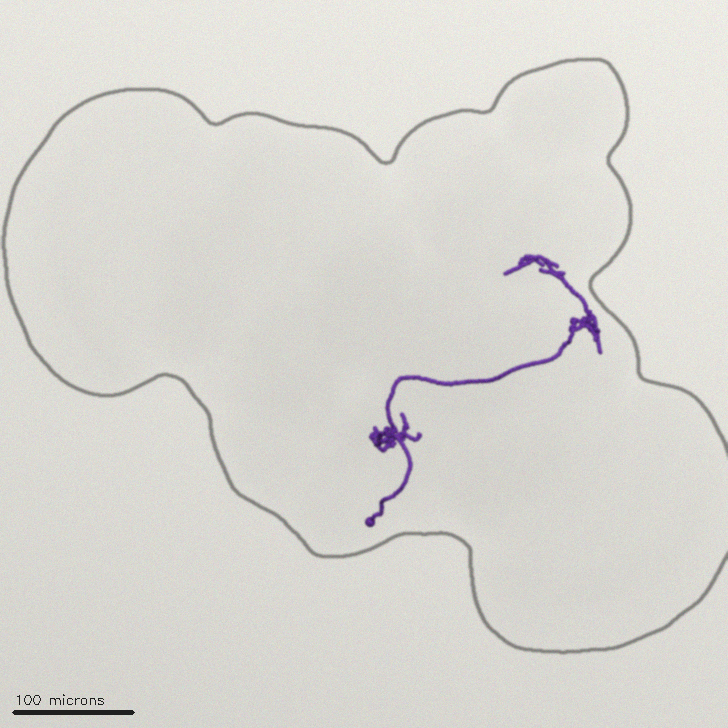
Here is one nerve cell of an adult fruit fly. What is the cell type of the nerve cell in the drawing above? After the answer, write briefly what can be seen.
It is of cell type M_vPNml53. Its broad class is central-brain intrinsic neuron. The cell body is at the bottom of the picture. From top to bottom in the picture it spans about 250 microns.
